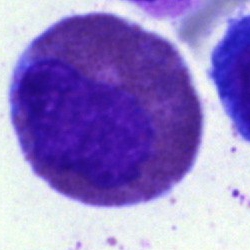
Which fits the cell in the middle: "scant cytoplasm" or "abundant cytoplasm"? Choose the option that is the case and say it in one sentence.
In this cell, the cytoplasm is plentiful.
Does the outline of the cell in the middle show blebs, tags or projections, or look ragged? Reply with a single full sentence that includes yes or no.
No, this cell's edge is smooth, without blebs, tags or ragged parts.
